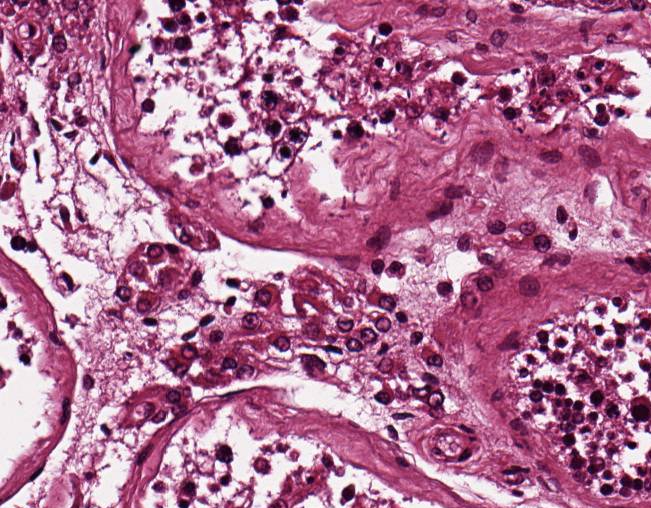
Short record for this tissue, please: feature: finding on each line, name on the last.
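Tubules: rounded profiles at upper centre, lower right and lower left
Interstitium: interstitial tissue separating the tubular profiles
Cell cluster: centre-left, polygonal, abundant pink cytoplasm, round nuclei
Nucleoli: visible dot-like nucleolus in many cluster nuclei
Wall band: broad and pink, upper right, scattered oval nuclei
Name: testis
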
